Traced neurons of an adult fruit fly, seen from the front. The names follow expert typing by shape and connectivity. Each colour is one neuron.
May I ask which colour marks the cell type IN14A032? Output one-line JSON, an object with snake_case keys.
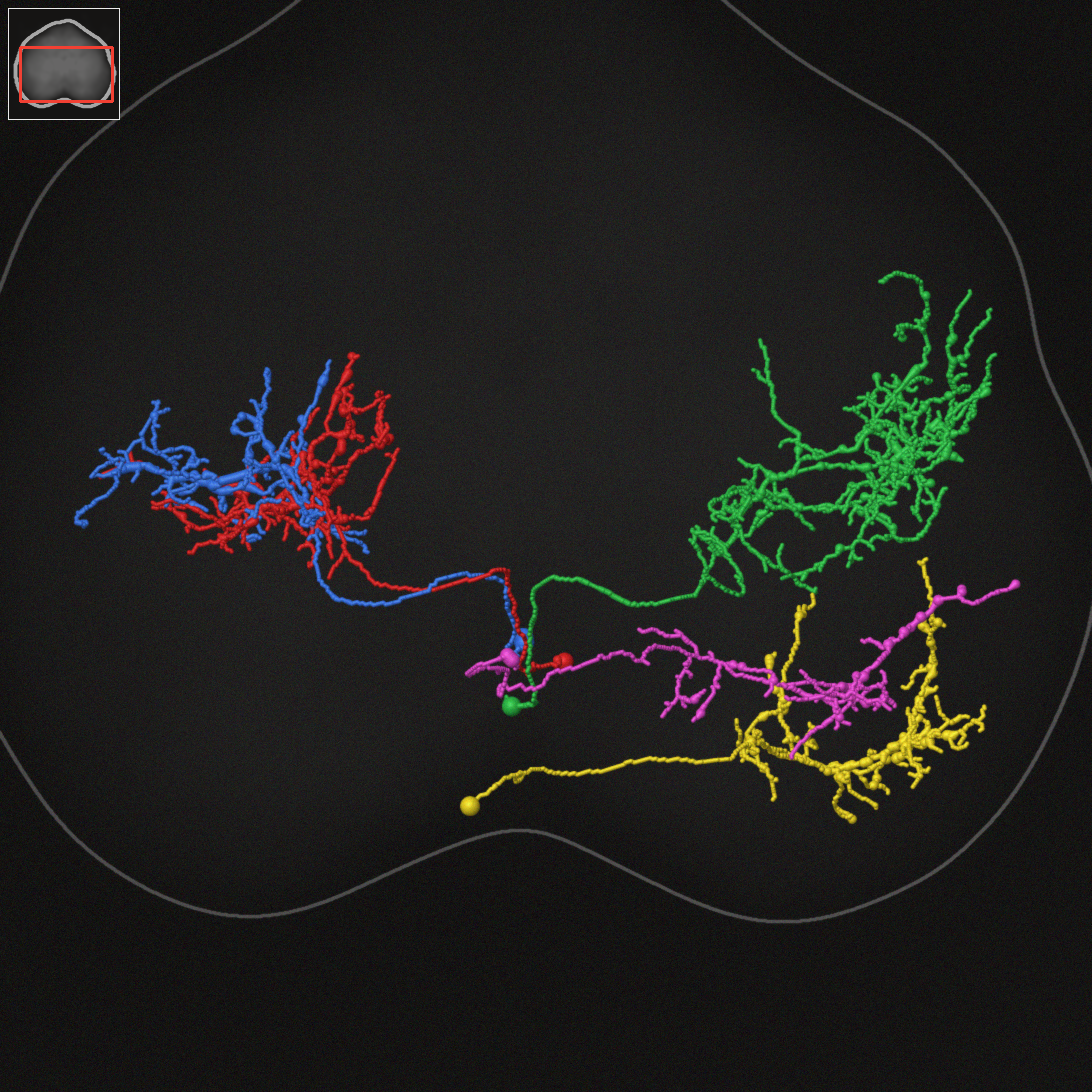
{"colour": "green"}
